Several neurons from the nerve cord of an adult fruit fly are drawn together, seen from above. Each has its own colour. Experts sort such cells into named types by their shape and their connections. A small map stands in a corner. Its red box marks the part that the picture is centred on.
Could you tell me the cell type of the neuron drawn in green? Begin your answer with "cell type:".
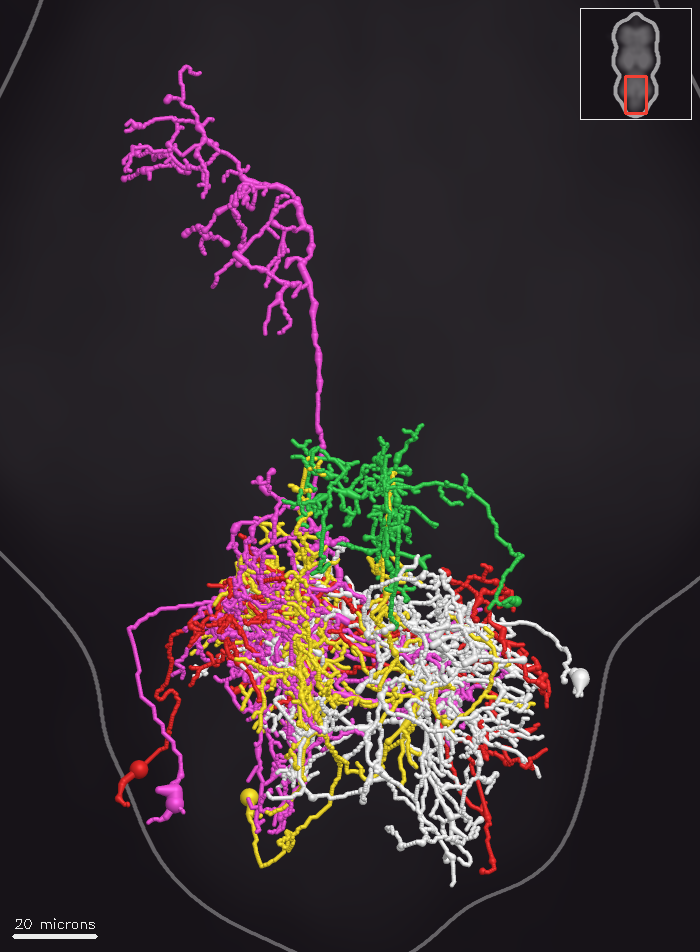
cell type: INXXX448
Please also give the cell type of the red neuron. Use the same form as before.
cell type: INXXX396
